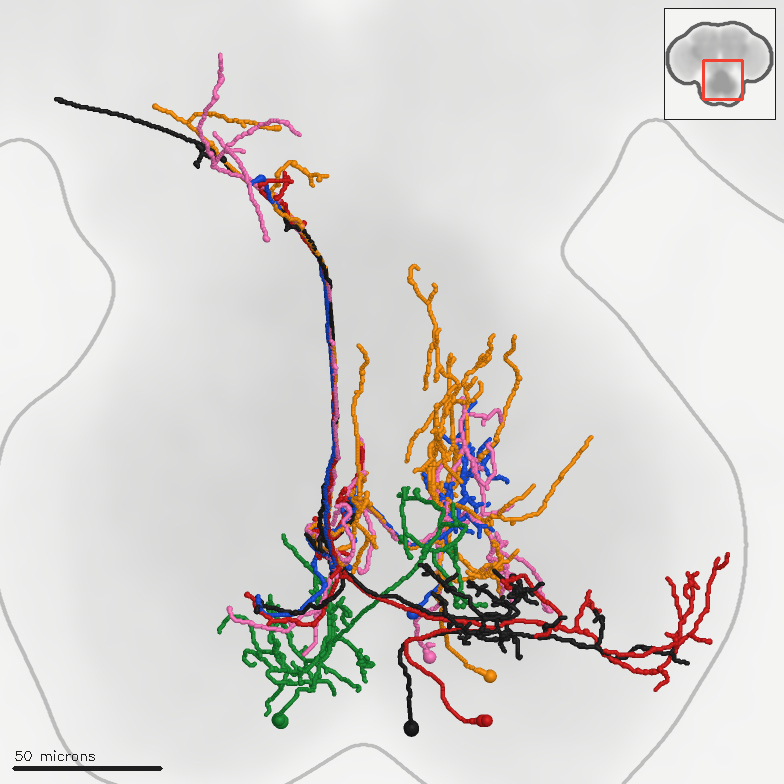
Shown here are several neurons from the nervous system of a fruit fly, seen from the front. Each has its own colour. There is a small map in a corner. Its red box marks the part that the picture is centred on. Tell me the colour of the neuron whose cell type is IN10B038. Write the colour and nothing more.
green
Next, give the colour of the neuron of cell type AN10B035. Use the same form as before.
pink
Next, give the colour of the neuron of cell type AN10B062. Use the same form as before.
orange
